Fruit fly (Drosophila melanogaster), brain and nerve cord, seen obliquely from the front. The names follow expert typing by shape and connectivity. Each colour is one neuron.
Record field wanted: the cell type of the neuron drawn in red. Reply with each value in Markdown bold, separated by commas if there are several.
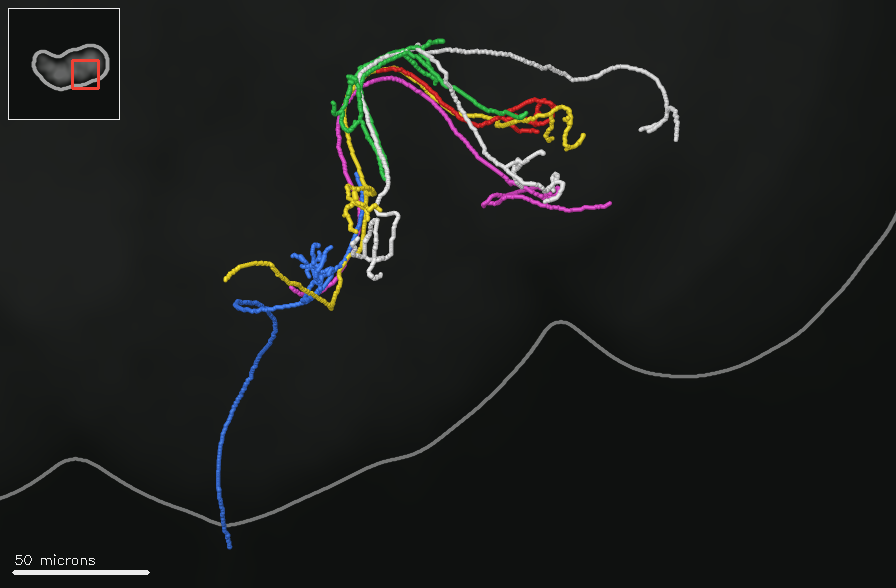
**ORN_VM5d**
